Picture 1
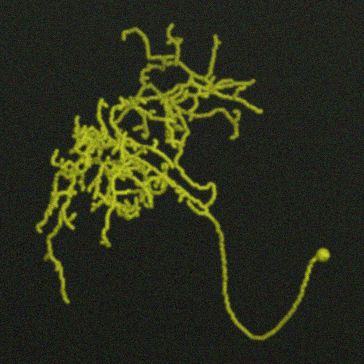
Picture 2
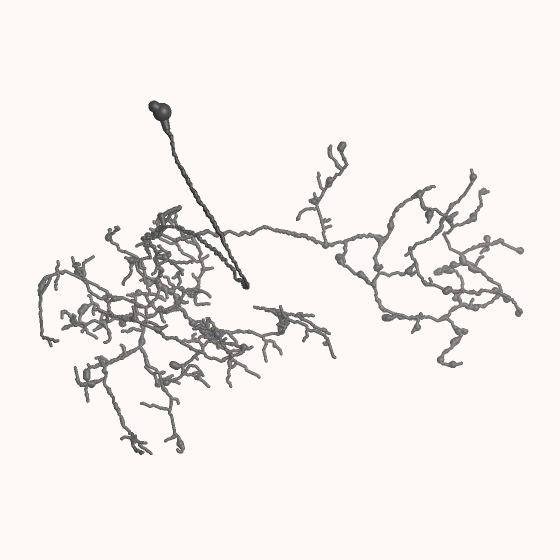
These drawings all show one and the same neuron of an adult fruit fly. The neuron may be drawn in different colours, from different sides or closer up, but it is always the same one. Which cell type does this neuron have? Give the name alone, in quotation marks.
"LHAV5b2"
